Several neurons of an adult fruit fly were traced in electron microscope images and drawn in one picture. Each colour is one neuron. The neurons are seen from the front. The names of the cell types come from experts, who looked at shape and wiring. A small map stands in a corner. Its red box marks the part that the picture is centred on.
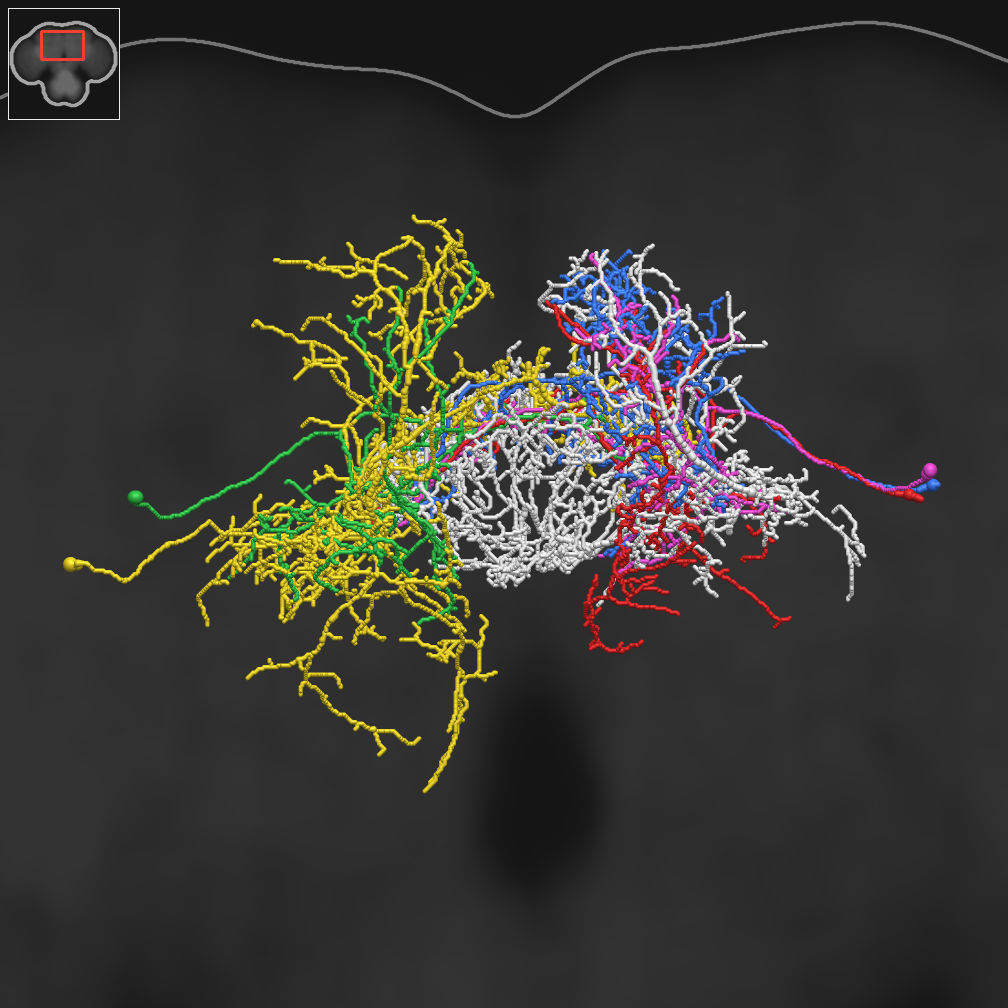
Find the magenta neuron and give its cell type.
FB5V_b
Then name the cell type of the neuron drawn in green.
FB5V_c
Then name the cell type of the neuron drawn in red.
FB5V_a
